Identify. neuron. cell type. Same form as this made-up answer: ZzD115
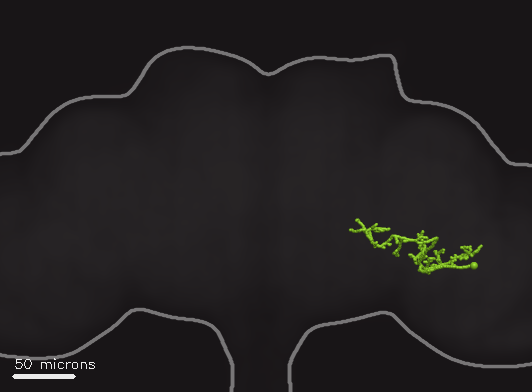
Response: LHPV6h1_b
